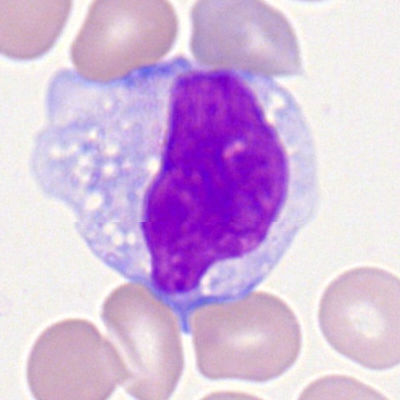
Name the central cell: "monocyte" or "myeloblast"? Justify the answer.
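Monocyte, not myeloblast. Nucleus elongated and bean-like, lying toward the right side. Cytoplasm plentiful, pale grey-blue, with many small clear vacuoles to the left of the nucleus. Small tapering bluish projection off the bottom edge.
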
